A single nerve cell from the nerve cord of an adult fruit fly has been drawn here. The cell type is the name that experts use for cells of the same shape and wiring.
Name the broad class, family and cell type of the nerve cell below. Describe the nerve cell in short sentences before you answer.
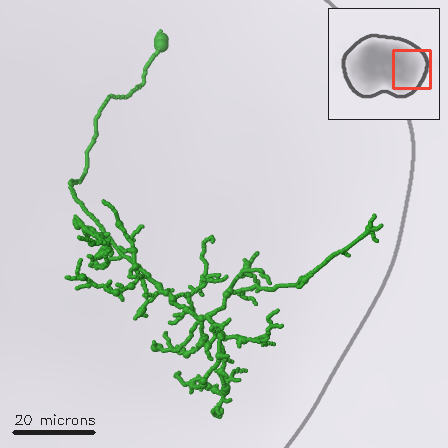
By the scale bar it is about 95 microns tall in this view. The picture shows dozens of branch ends. It is a nerve-cord intrinsic neuron. Its family is hemilineage 09A. Its cell type is IN09A074.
